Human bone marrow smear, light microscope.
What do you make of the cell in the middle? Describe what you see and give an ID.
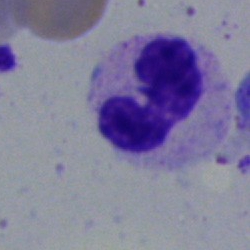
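A smooth edge bounds the roughly round outline of this cell. Instead of separate lobes, the nucleus forms one curved, band-like mass with a deep indentation. Its chromatin is dark purple and coarsely clumped. Pale lilac cytoplasm occupies a broad rim that is widest on the right side. The cell is a band neutrophil.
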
